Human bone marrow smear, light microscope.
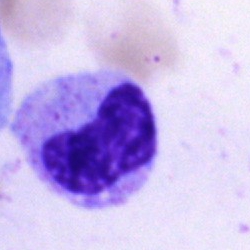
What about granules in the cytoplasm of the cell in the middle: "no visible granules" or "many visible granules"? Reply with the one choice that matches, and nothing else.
Many visible granules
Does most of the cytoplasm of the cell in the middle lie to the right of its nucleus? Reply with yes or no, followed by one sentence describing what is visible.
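No. The nucleus lies off-centre toward the right side of the cell.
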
